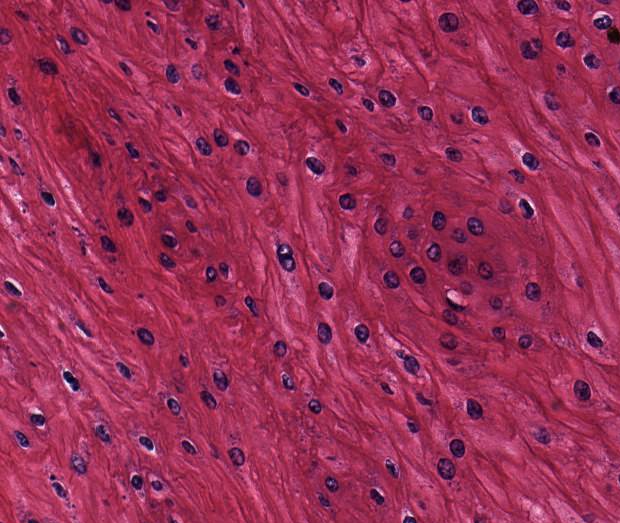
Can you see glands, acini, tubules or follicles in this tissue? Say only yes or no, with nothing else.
No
